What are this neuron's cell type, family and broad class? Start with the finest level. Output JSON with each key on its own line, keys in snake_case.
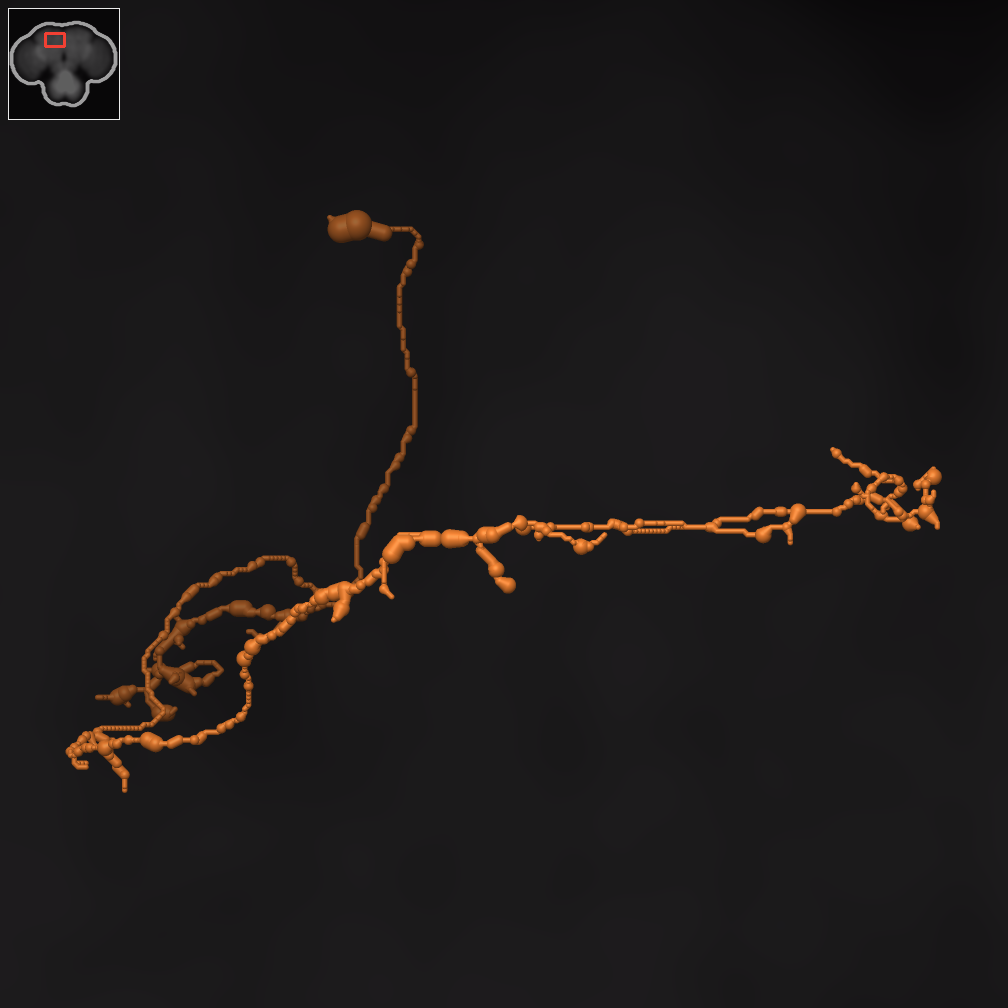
{
 "cell_type": "KCg-d",
 "family": "class Kenyon Cell",
 "broad_class": "central-brain intrinsic neuron"
}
